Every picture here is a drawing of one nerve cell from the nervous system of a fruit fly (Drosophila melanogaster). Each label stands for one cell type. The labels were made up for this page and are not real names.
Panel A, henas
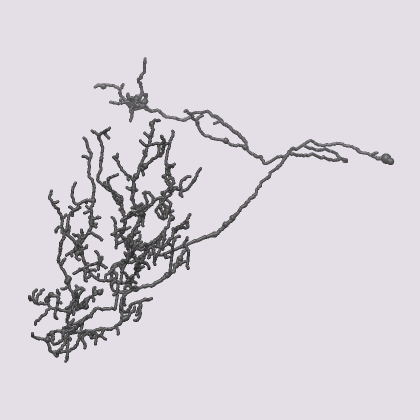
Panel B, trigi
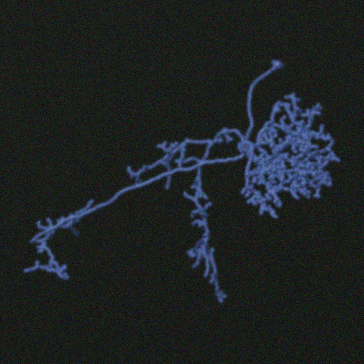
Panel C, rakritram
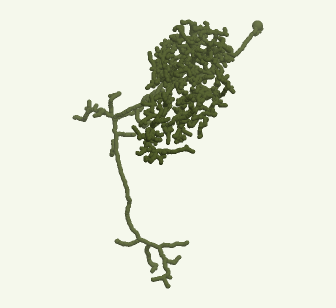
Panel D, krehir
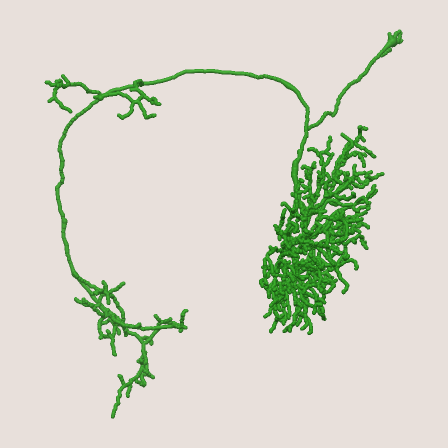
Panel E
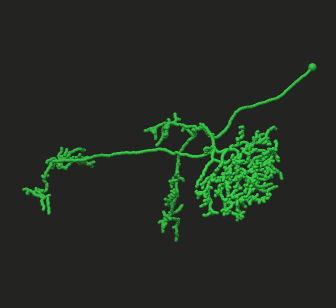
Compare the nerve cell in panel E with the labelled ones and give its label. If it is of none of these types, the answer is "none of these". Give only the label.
trigi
